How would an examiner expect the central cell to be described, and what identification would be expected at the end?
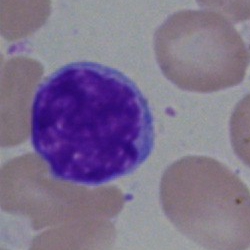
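Chromatin dense, coarsely clumped, small paler patches between clumps. No distinct nucleolus seen. Cytoplasm only a thin rim, widest on the right side. No granules visible in cytoplasm. Cell is a lymphocyte.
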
